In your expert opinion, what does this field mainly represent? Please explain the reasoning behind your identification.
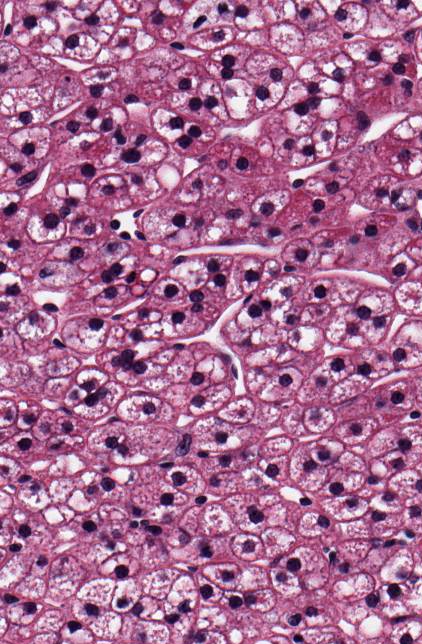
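Answer: zona fasciculata of the adrenal gland. Closely packed polygonal cells fill the field in solid sheets, without glands or lumens. Most have pale, finely vacuolated or cleared cytoplasm crossed by pink strands, and mostly a single round, dark, central nucleus.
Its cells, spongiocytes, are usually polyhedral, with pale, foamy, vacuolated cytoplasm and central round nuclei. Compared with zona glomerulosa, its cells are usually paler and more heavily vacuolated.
Thin, slit-like empty spaces run between cell groups, one branching through the centre.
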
